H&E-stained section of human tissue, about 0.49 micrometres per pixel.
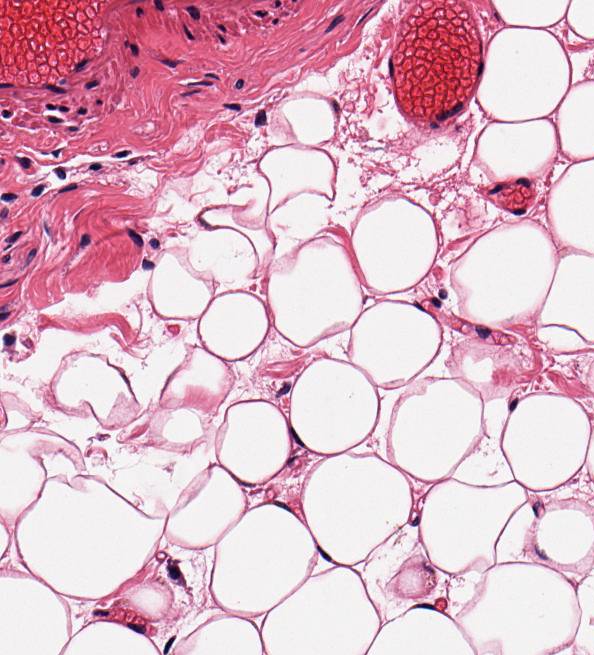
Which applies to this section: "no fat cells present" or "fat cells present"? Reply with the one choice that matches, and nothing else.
Fat cells present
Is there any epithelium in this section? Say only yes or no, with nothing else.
No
